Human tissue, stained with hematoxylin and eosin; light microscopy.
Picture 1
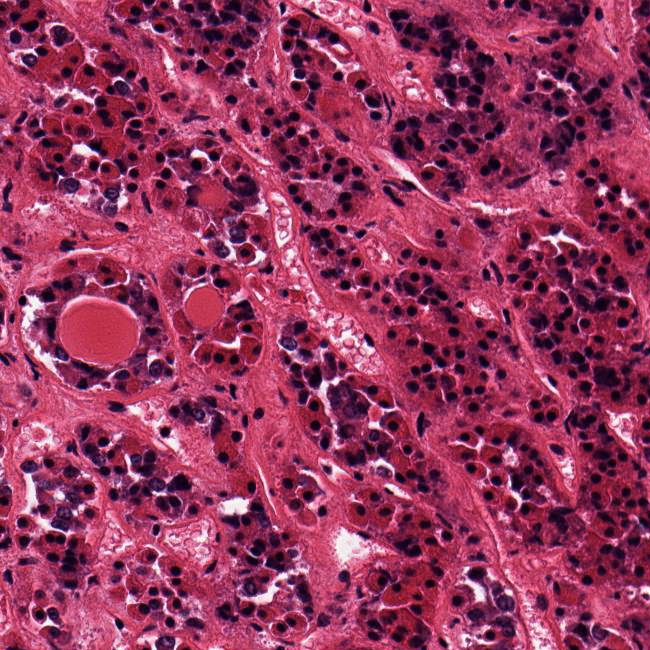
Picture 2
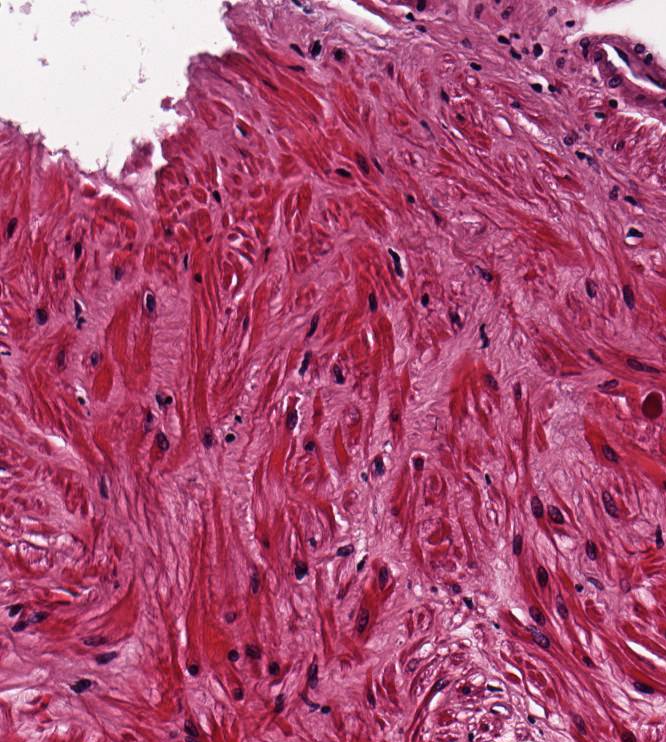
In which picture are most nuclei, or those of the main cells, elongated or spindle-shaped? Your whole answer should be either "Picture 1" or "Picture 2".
Picture 2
